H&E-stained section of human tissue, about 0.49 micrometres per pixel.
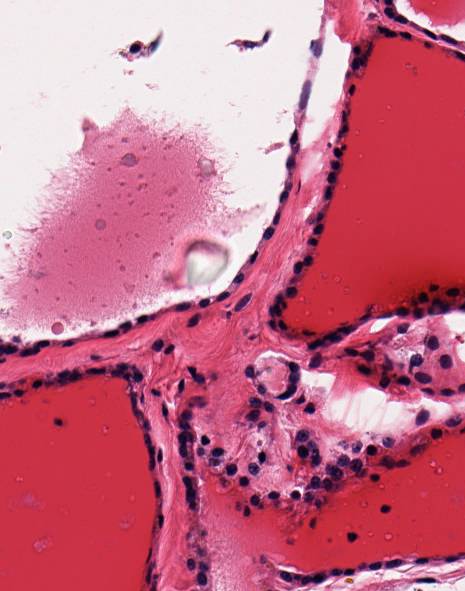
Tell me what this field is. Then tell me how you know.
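That's thyroid follicle. See the single layer of flattened lining cells with dark, elongated nuclei, and the homogeneous deep red colloid at lower left, upper right and lower right.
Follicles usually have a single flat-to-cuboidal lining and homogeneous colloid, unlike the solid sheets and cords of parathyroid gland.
Upper left, the colloid is paler and mottled and has pulled away, leaving a large white space.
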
